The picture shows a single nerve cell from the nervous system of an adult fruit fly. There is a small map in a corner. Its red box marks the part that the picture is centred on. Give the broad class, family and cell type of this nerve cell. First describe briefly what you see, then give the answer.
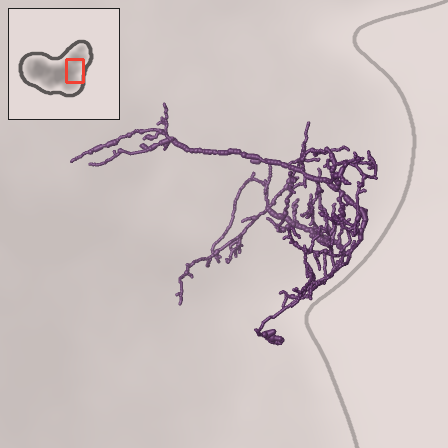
The picture shows dozens of branch ends. In this view it is wider than it is tall. Its broad class is nerve-cord intrinsic neuron. The family is hemilineage 13A. The cell type is IN13A022.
